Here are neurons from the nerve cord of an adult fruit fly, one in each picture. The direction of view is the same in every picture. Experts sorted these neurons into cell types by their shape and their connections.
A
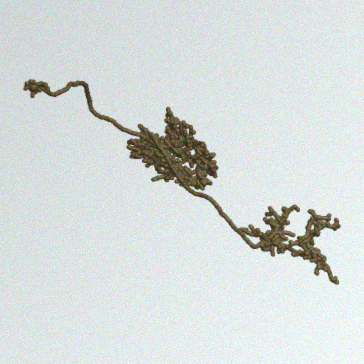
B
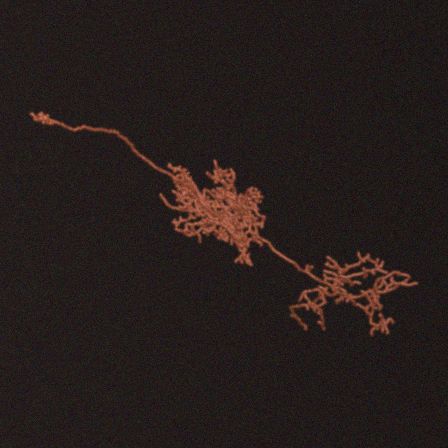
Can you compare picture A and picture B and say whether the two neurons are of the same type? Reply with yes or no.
yes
